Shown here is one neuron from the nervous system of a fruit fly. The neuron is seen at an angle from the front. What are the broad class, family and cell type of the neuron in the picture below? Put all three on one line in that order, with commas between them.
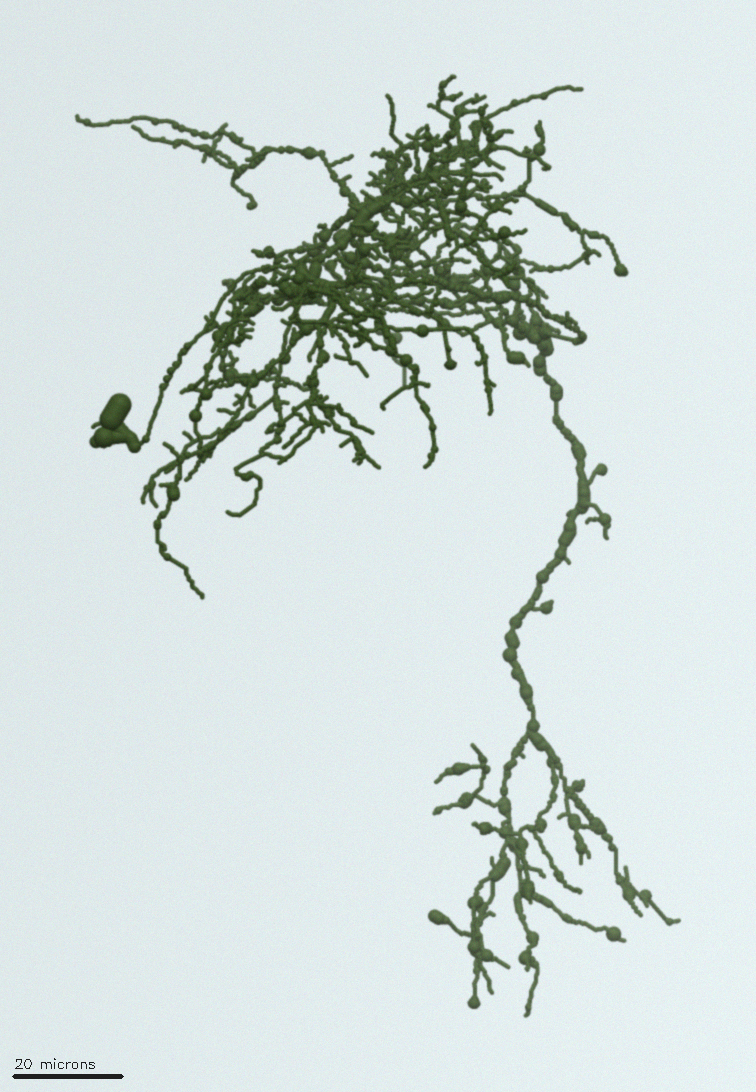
central-brain intrinsic neuron, hemilineage SMPad2, SMP079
